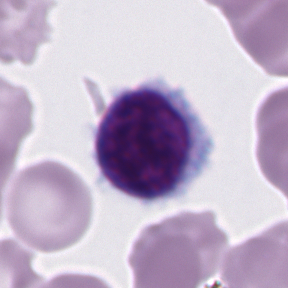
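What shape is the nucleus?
Round, without indentation or lobes.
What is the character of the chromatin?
Dark purple and coarsely clumped.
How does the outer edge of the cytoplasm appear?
Ragged, with fine projections.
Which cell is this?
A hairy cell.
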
